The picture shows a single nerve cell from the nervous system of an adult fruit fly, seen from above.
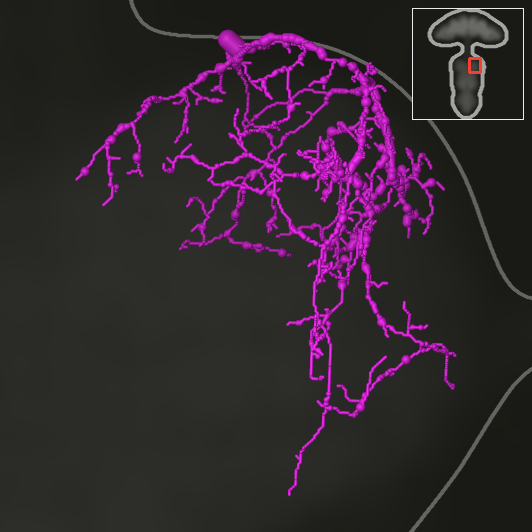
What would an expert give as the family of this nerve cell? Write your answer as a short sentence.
The family is hemilineage 13A.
